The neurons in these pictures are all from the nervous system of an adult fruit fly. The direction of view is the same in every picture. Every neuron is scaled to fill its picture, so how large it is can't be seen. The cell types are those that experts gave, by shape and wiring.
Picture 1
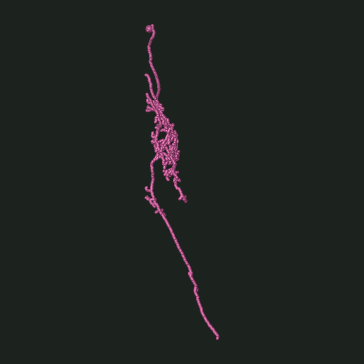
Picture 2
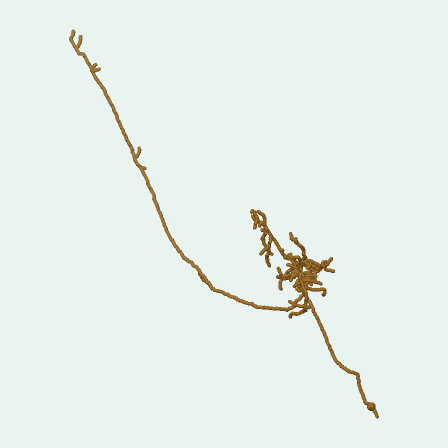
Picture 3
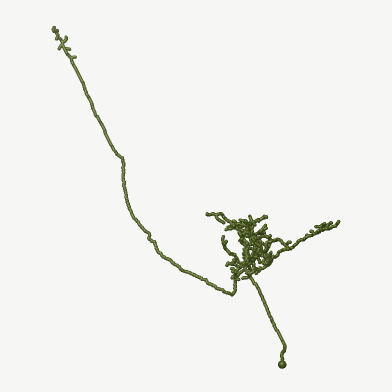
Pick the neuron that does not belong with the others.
Picture 3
